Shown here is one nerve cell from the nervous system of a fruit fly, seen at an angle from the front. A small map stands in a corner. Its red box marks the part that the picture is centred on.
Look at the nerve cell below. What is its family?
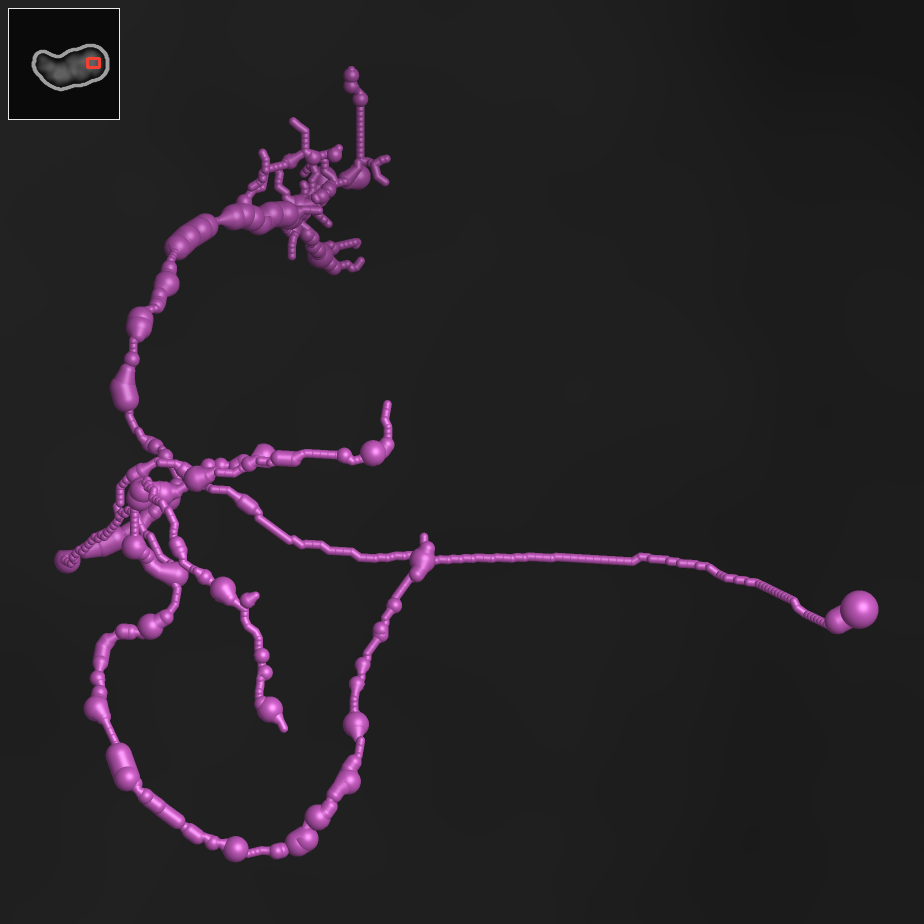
LC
